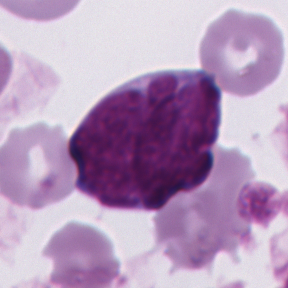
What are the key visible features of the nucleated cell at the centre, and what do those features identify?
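First, the border of the nucleus: irregular and lumpy, with shallow notches along the right side. Next, creases run down into it from the upper edge, giving a folded look. No distinct nucleoli stand out, and the cytoplasm shows no granules. It is a myeloblast.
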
